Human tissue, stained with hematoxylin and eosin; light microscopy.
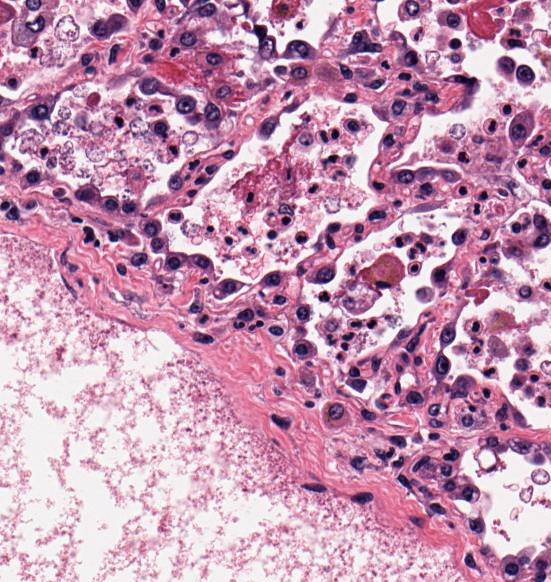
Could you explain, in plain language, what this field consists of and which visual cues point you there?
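The structure shown is the alveolus, in the cellular upper right. Its thin septa outline many irregular spaces.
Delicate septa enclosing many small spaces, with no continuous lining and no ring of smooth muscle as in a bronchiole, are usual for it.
Loose free cells lie in the spaces, many with pale, foamy vacuolated cytoplasm; a few, one prominent right of centre, have golden-brown cytoplasm. A pale acellular area fills the lower left, with a diagonal border.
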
